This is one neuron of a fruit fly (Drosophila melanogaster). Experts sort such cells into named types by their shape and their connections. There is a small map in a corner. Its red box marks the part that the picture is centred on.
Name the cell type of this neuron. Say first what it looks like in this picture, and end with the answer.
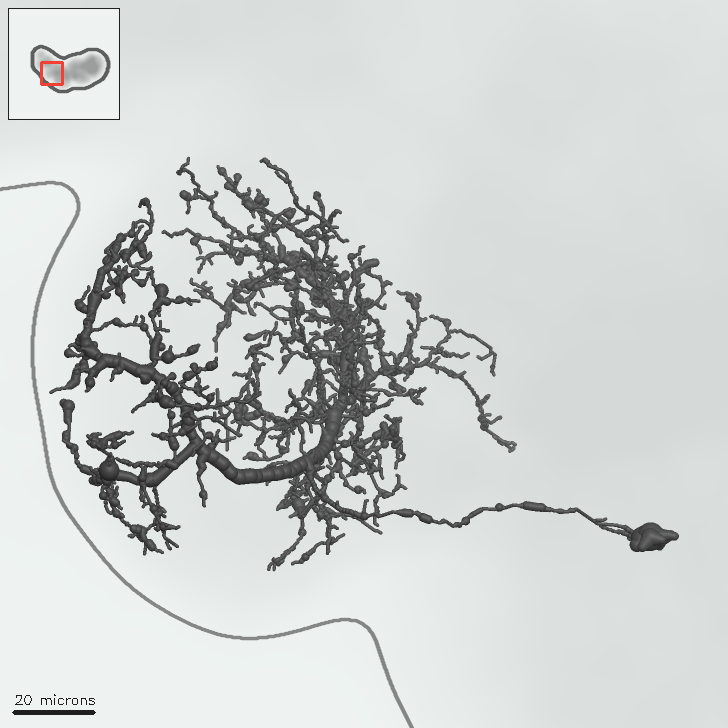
By the scale bar it is about 160 microns wide in this view. The picture shows more than a hundred branch ends. It is a nerve-cord intrinsic neuron. The cell type is IN13B006.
